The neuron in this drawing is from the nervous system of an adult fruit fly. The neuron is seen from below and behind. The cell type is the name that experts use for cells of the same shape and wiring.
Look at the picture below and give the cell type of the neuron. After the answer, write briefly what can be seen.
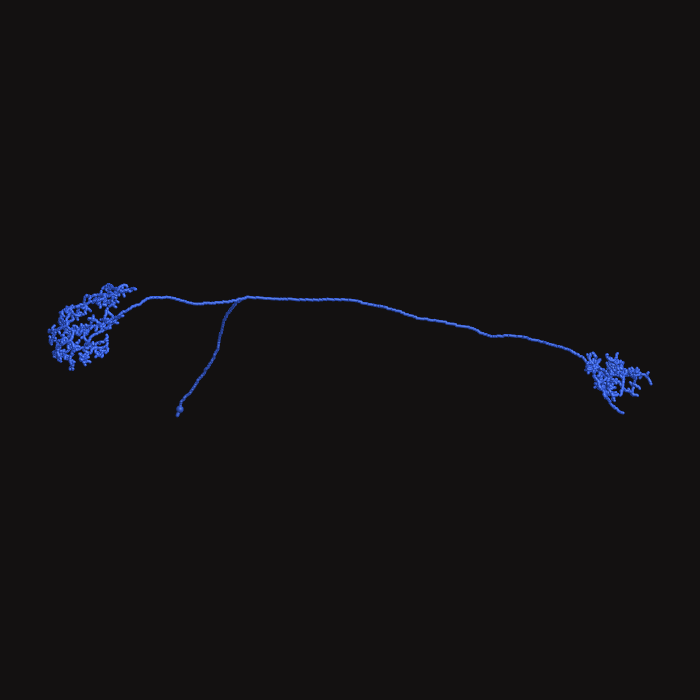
Its cell type is PVLP036. Its broad class is central-brain intrinsic neuron. The cell body is on the left of the picture. As drawn here it is more than twice as wide as it is tall.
